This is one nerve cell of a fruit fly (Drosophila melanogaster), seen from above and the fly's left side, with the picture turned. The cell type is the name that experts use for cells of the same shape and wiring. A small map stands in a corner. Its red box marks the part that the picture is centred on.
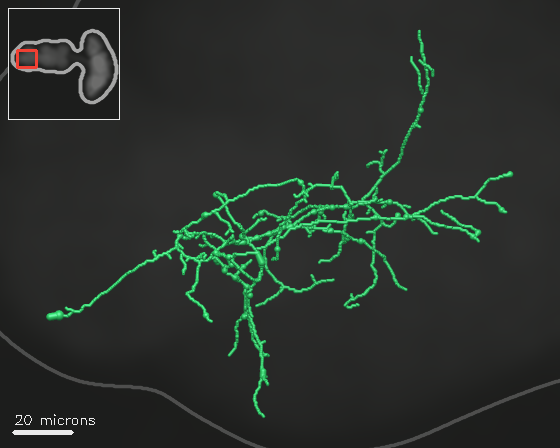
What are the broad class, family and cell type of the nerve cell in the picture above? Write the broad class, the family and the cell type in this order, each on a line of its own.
nerve-cord intrinsic neuron
hemilineage 20A.22A
IN20A.22A074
